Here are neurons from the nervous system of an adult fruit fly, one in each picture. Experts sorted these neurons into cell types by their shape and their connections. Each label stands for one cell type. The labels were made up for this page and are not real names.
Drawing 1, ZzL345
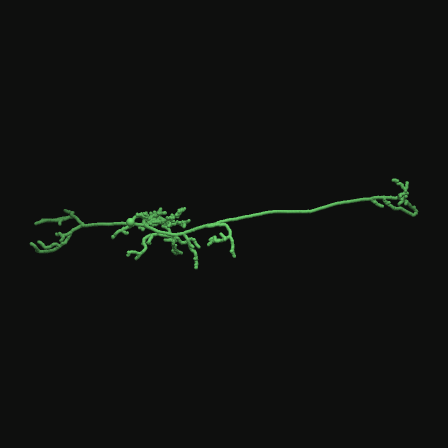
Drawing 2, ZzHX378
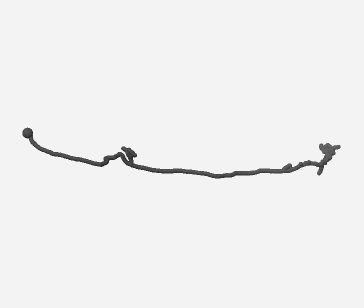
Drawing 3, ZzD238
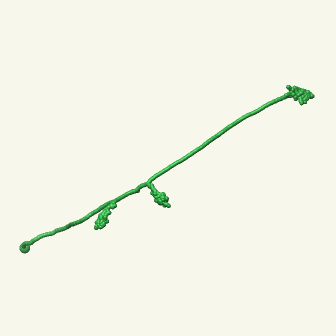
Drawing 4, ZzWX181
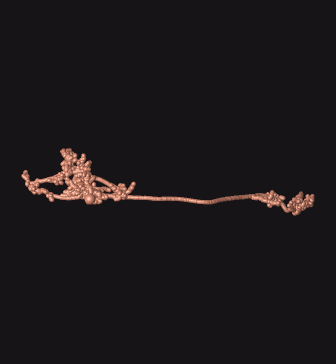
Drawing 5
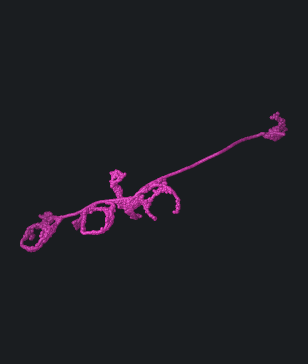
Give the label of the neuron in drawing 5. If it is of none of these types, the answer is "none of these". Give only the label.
none of these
